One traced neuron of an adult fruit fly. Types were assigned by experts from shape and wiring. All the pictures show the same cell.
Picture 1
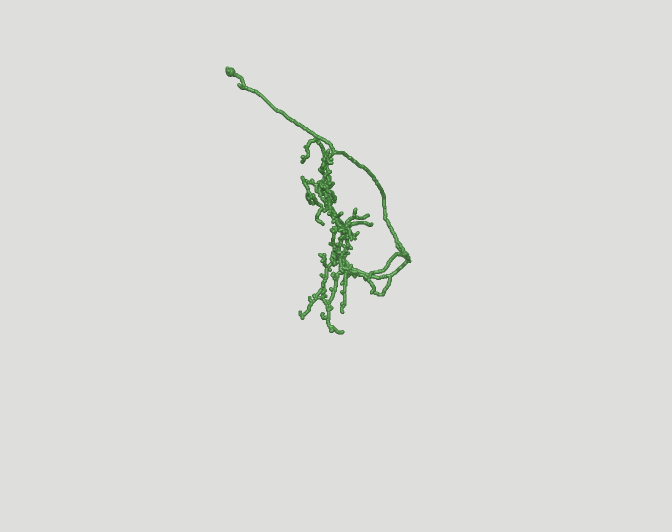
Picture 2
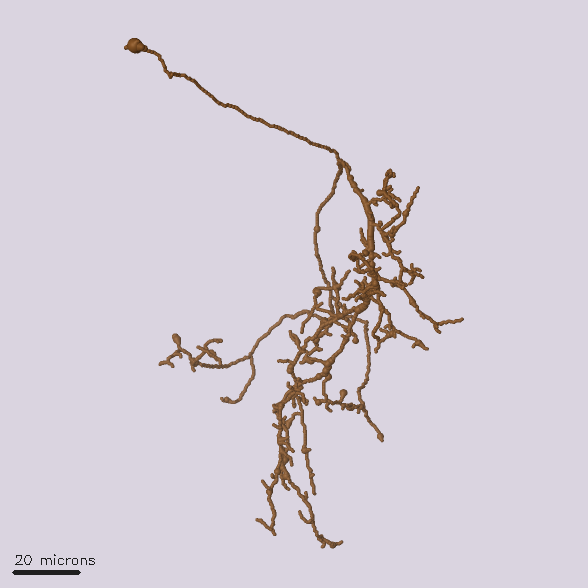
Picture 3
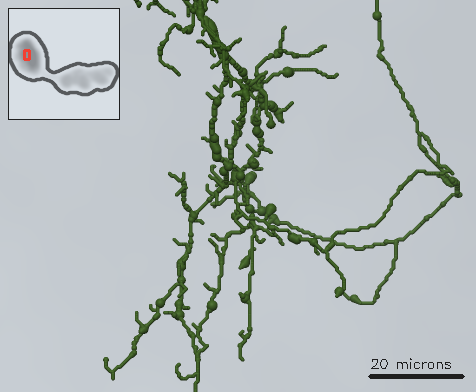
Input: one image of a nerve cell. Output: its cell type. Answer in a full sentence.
The cell type is ICL006m.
